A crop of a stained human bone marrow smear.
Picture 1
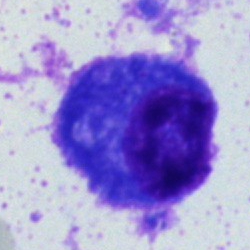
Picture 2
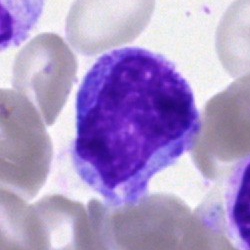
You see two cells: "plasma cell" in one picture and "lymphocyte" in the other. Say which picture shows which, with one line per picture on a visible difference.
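Picture 1 is a plasma cell. The cytoplasm is abundant, filling about half of the cell.
Picture 2 is a lymphocyte. The nucleus fills most of the cell.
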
